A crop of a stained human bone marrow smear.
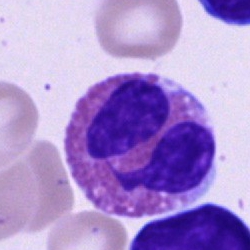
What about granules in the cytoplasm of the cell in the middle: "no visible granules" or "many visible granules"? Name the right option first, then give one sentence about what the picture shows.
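Many visible granules. The cytoplasm is packed with coarse pink granules.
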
